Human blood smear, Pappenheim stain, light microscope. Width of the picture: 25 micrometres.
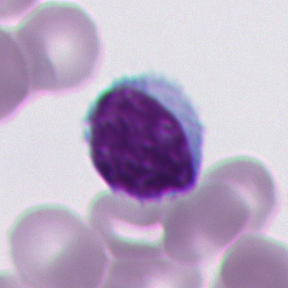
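Typical lymphocyte at the centre of a stained peripheral blood smear. The nucleus occupies most of the cell, and its chromatin is dark purple and coarsely clumped. No granules are visible in the cytoplasm, whose outer edge appears slightly ragged rather than smooth.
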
